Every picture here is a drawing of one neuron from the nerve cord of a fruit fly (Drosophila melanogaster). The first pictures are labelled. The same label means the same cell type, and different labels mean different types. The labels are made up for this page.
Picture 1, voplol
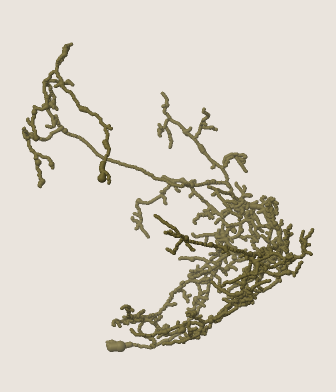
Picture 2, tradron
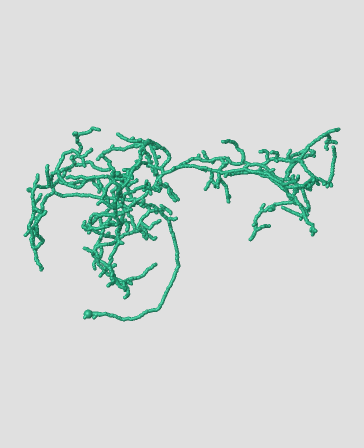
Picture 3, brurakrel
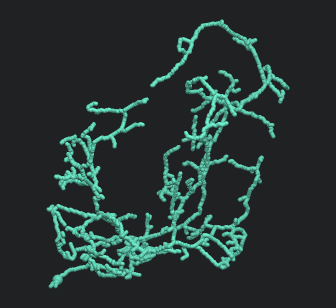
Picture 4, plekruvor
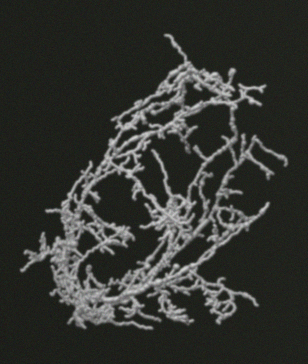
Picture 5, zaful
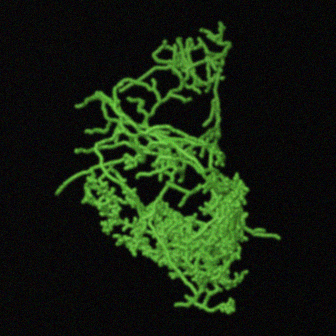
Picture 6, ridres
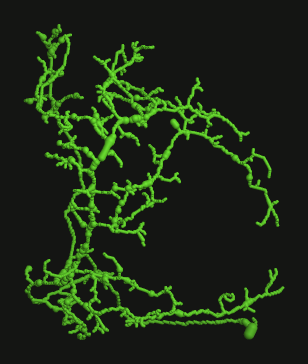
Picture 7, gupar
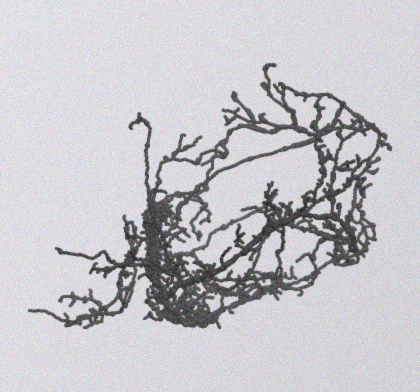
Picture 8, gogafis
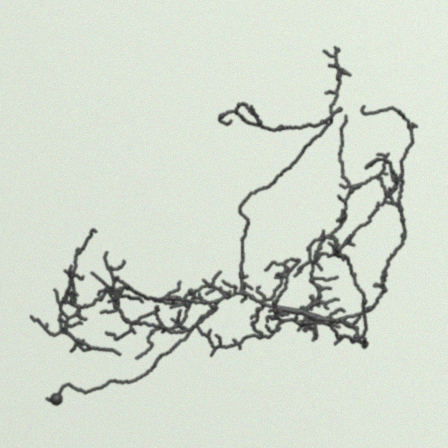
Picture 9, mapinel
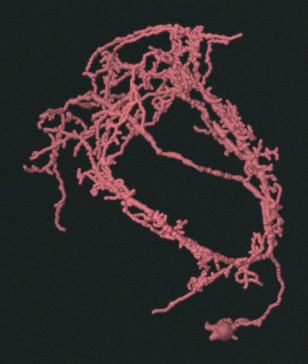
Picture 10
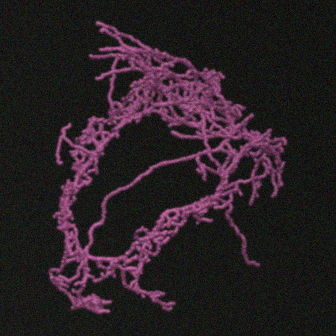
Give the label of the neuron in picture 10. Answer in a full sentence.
It belongs to mapinel.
